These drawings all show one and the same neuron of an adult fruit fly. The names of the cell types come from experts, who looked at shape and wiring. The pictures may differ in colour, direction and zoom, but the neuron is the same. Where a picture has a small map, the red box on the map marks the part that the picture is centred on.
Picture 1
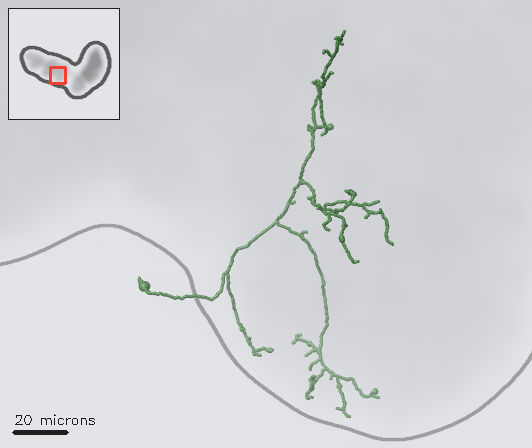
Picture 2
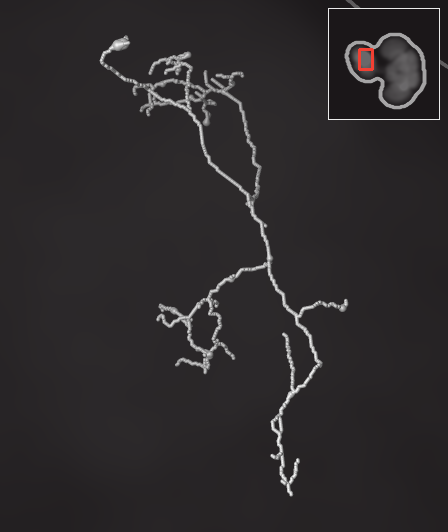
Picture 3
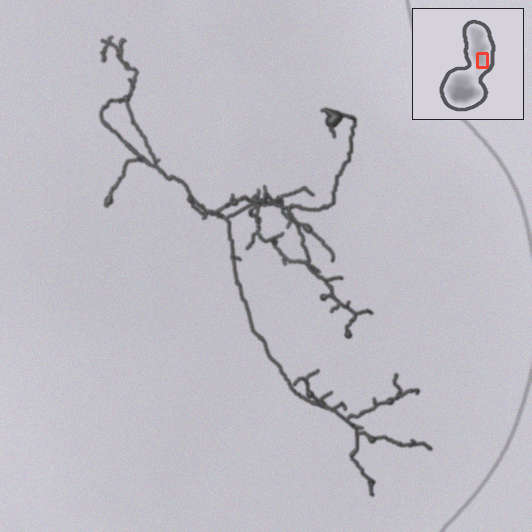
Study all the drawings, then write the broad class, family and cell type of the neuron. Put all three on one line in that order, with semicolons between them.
nerve-cord intrinsic neuron; hemilineage 21A; IN21A096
